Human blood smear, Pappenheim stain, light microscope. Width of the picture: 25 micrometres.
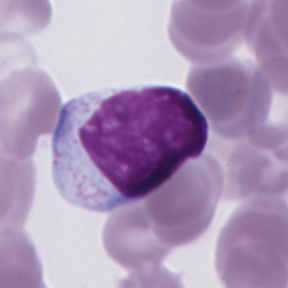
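Large granular lymphocyte at the centre of the smear. Nucleus: single unlobed mass with a broad, fairly straight left border; about 11 by 10 micrometres; toward the right of the cell; about 60% of its area. Chromatin: dark purple, coarsely blotchy, paler patches. Cytoplasm: pale blue, sparse fine pink-red granules.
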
